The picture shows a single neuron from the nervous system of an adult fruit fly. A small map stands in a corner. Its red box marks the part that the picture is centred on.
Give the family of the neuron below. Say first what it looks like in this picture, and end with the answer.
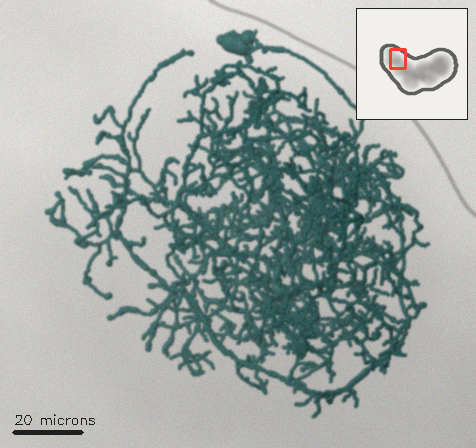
The cell body can be seen at the top of the picture. From top to bottom in the picture it spans about 110 microns. The picture shows more than a hundred branch ends. Its broad class is nerve-cord intrinsic neuron. Its family is hemilineage 09A.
